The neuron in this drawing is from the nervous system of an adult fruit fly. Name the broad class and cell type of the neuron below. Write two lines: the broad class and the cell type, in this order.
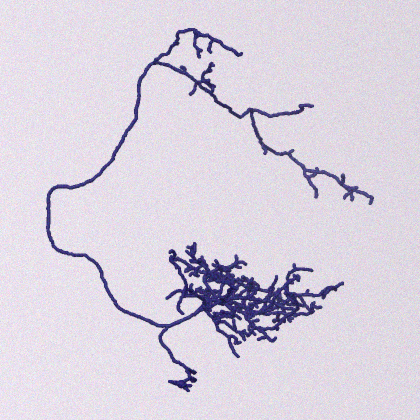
nerve-cord intrinsic neuron
INXXX173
